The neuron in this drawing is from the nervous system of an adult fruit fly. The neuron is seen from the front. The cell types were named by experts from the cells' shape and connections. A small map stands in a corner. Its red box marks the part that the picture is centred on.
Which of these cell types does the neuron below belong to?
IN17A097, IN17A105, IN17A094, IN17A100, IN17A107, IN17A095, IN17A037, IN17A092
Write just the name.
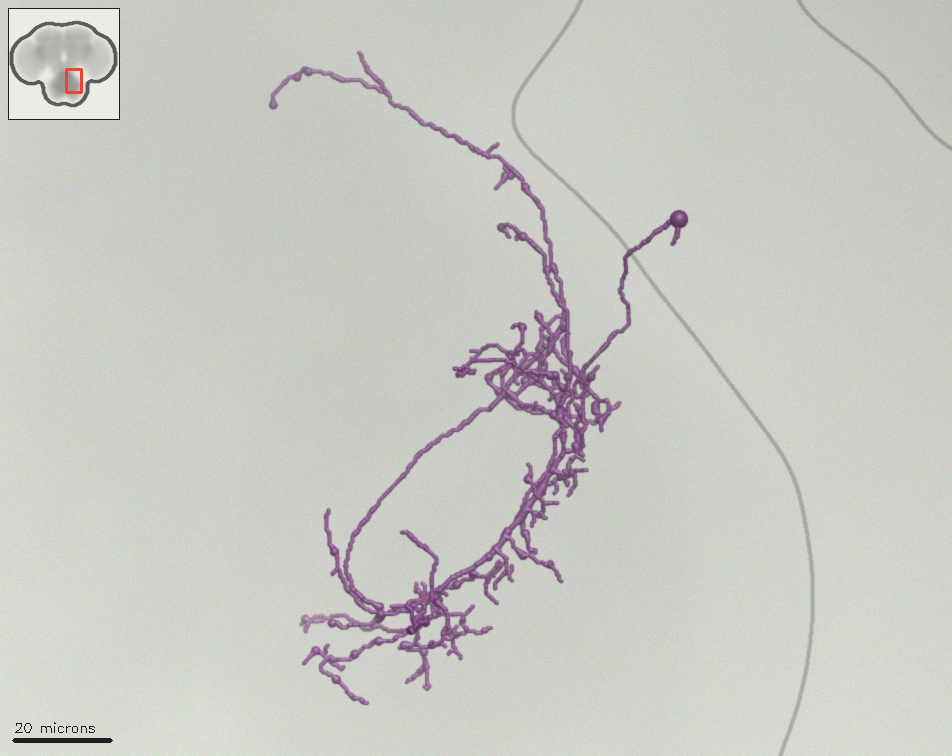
IN17A095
